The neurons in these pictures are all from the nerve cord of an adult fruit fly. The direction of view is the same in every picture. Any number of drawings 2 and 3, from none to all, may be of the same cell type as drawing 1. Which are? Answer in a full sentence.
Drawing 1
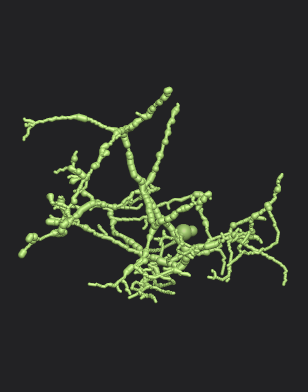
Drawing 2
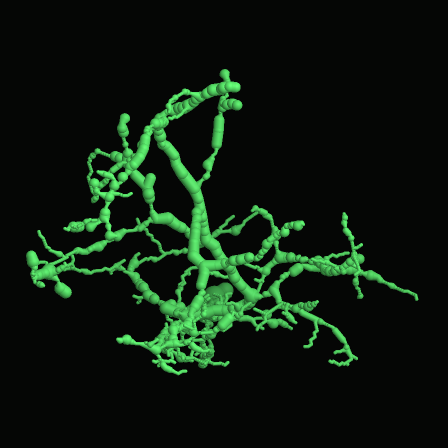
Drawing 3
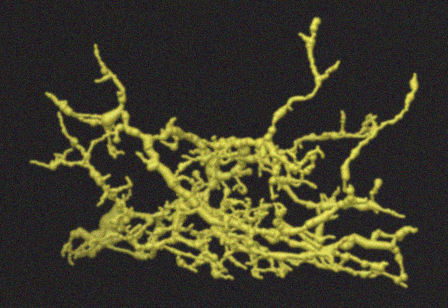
Drawing 2 is of the same cell type.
